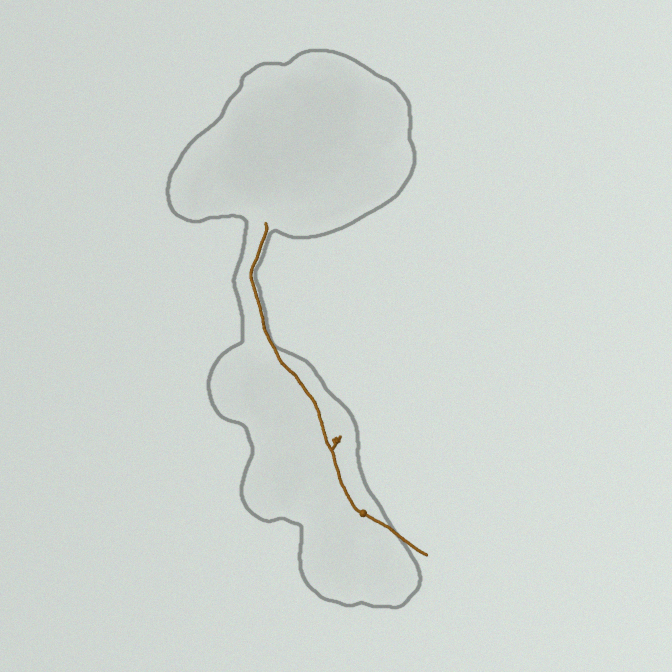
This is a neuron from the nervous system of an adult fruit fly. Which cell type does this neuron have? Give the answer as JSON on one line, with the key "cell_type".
{"cell_type": "SApp01"}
